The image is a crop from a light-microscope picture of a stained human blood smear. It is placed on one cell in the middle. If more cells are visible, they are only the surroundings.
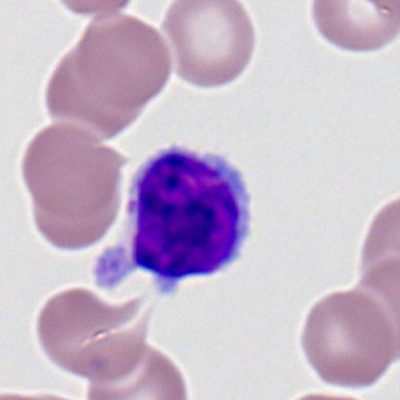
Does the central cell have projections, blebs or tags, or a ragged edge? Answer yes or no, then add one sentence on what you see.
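Yes. The cell margin on the right is fuzzy with many tiny projections.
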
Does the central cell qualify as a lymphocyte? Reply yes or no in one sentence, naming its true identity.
Yes, the cell in the central position is a lymphocyte.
